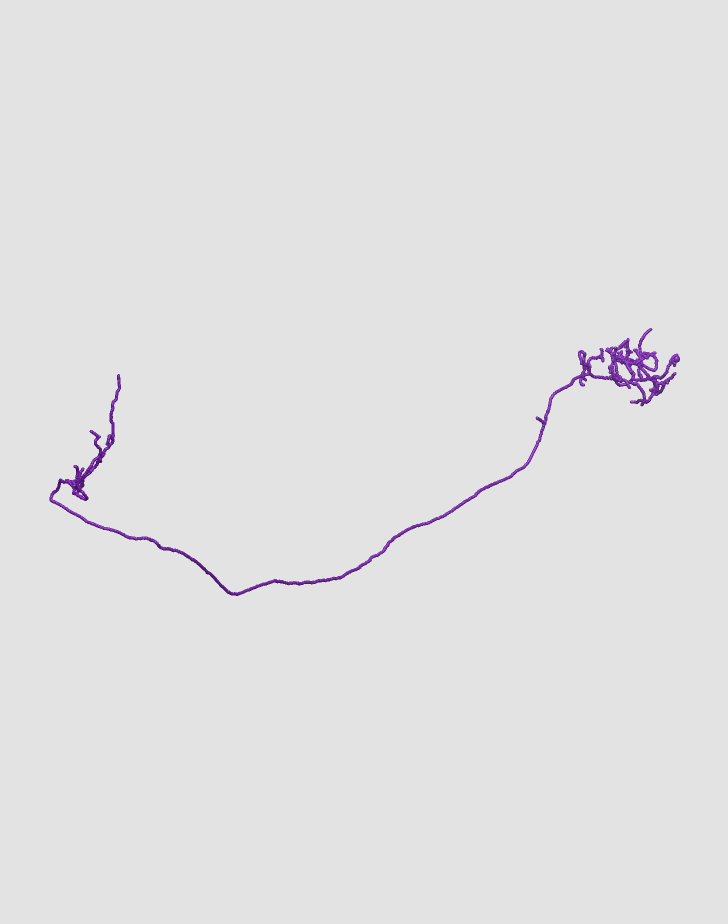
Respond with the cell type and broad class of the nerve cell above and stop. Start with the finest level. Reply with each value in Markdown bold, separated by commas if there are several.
**ANXXX380**, **ascending neuron**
